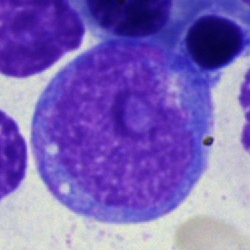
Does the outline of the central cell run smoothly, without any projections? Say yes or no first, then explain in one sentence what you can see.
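Yes. The cell is round with a smooth outline.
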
